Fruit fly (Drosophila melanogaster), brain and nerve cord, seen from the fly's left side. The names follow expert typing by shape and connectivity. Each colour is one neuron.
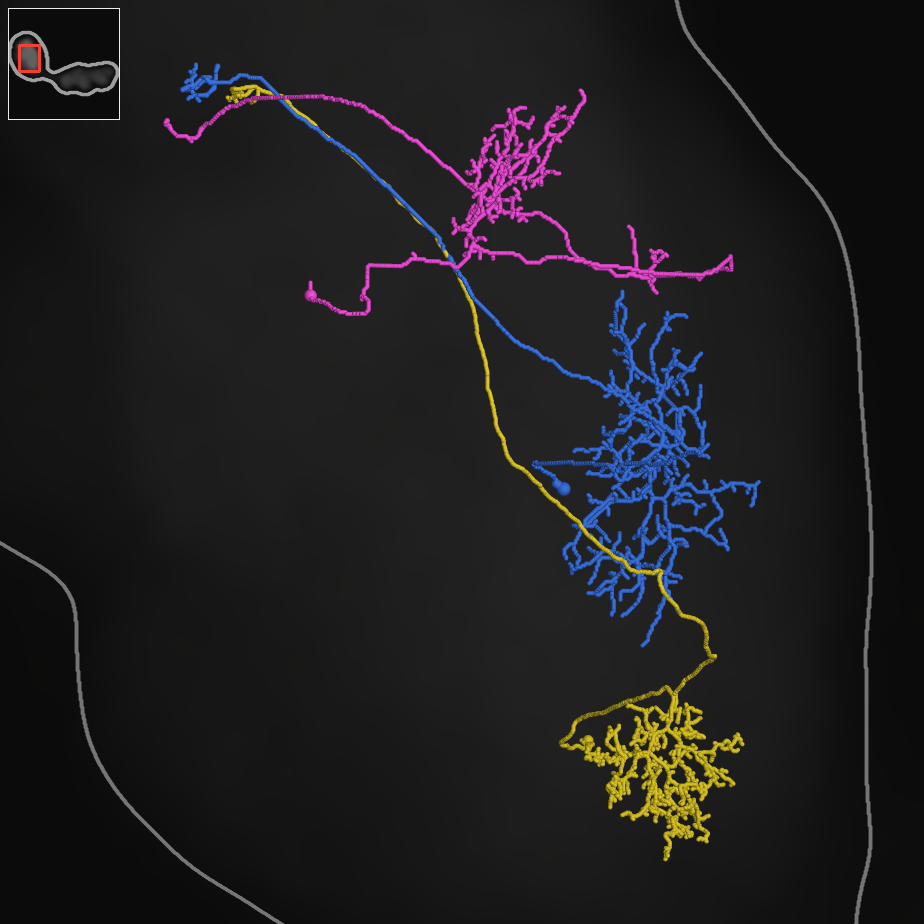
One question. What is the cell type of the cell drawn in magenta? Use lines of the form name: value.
cell type: MeTu4a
